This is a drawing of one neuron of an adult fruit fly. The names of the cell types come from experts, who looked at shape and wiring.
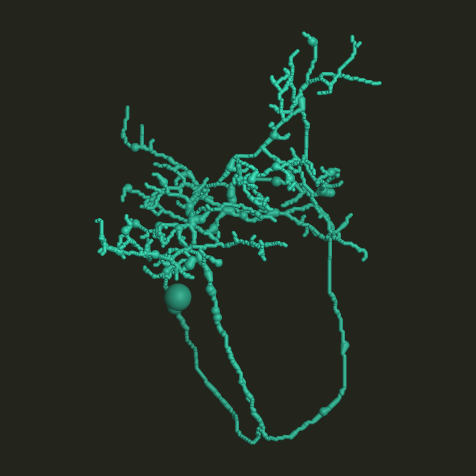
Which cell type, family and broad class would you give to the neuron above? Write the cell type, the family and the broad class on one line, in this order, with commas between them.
PLP185, hemilineage VPNp&v1_ventral, central-brain intrinsic neuron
